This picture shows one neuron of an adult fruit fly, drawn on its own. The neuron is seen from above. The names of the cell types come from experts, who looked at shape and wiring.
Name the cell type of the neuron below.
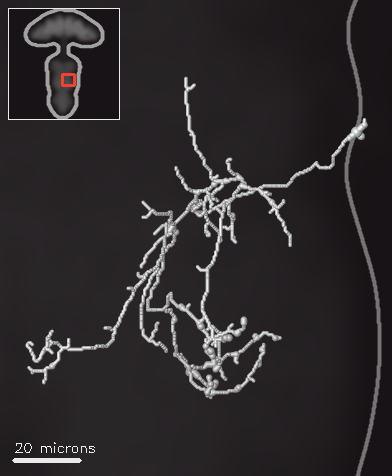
IN09A049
